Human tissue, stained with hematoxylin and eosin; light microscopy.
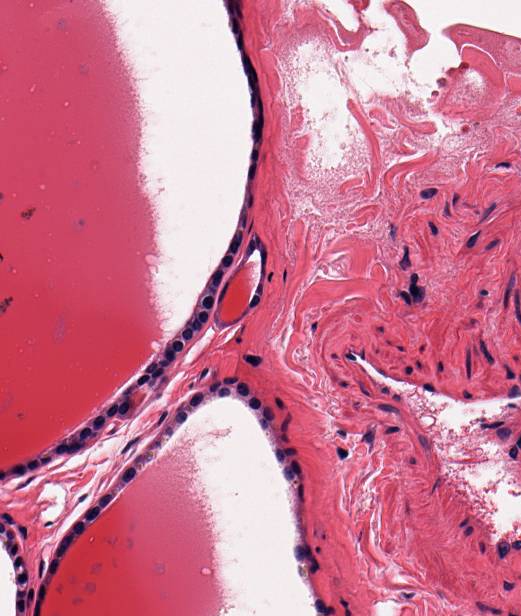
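Thyroid, haematoxylin and eosin. Large rounded spaces occupy the left side and lower left of the field, with fibrous tissue filling the right side. A single layer of low cuboidal epithelial cells lines the spaces; their small, round, dark-staining nuclei sit in one evenly spaced row. On the right, the stroma consists of wavy pink collagen bundles with scattered spindle-shaped nuclei.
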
